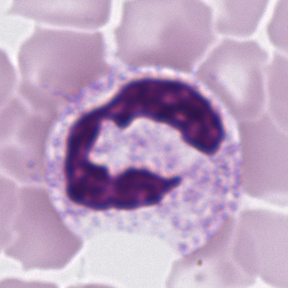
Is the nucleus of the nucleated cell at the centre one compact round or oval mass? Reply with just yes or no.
No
